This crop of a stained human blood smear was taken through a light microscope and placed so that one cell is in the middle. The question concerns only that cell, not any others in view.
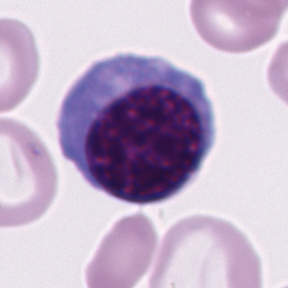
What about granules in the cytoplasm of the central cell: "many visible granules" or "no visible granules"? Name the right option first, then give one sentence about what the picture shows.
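No visible granules. No distinct granules are seen in the cytoplasm.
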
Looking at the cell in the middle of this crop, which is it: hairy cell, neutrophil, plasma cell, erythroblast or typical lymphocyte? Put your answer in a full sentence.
The cell at the middle of the frame should be recorded as an erythroblast.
